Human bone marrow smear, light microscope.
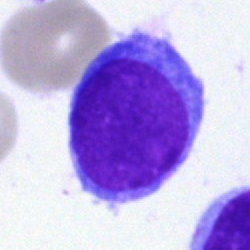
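Blast at the centre of a stained human bone marrow smear: oval outline, taller than wide. Nucleus displaced to the left, so the broadest band of cytoplasm lies at the upper right. No granules visible in the cytoplasm. Edge ragged, with small irregular projections at top and bottom.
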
